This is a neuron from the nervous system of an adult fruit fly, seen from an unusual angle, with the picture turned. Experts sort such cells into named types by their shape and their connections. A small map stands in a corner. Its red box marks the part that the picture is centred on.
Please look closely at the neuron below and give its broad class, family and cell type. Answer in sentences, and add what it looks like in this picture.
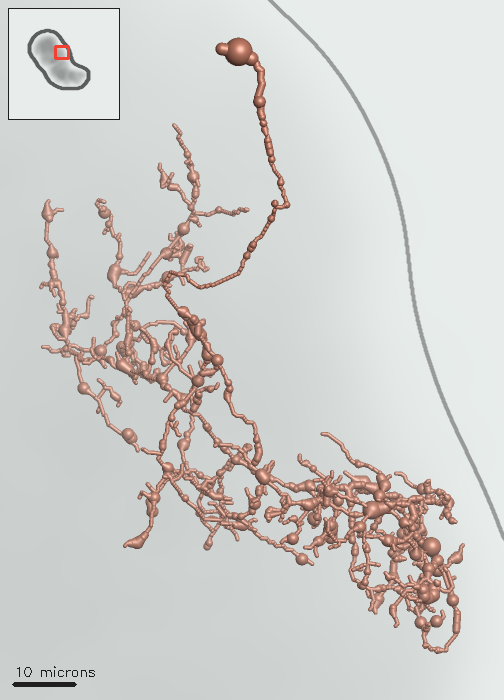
It is a central-brain intrinsic neuron. The family is hemilineage SLPpm1. Its cell type is LHCENT12_b. The cell body can be seen at the top of the picture. By the scale bar it is about 100 microns tall in this view.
